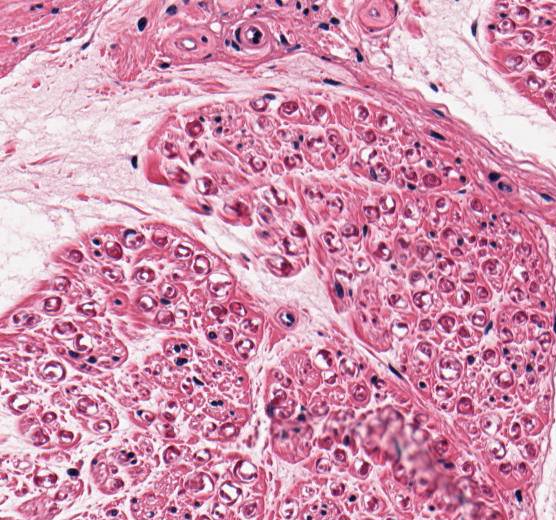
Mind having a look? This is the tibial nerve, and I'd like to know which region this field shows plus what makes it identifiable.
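Nerve fascicle makes up most of the field, as several rounded bundles of fibres cut in cross-section. Each fibre has a small pink central core inside a clear, pale ring.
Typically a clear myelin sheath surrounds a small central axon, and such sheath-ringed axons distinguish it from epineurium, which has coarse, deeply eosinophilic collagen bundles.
Fibre profiles differ in size within each bundle. A thin layer of flattened cells with elongated nuclei edges every bundle.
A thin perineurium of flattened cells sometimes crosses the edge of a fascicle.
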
